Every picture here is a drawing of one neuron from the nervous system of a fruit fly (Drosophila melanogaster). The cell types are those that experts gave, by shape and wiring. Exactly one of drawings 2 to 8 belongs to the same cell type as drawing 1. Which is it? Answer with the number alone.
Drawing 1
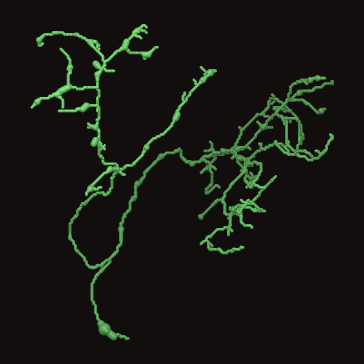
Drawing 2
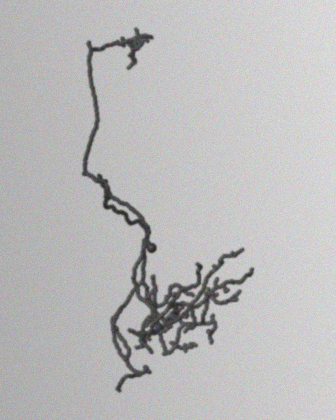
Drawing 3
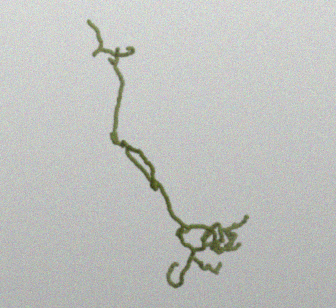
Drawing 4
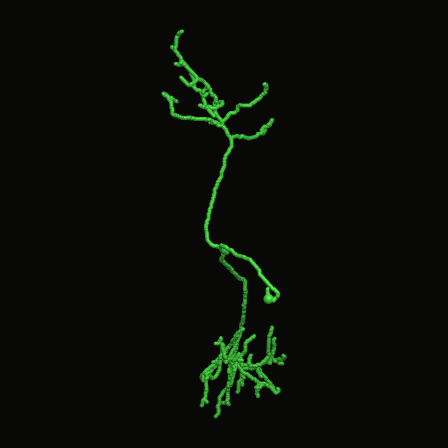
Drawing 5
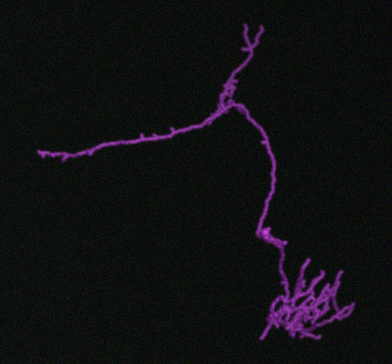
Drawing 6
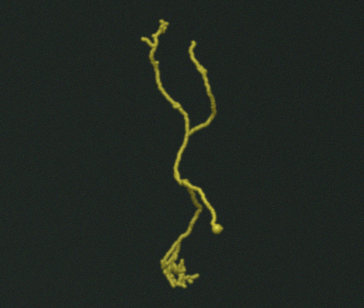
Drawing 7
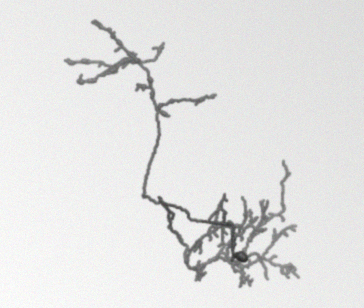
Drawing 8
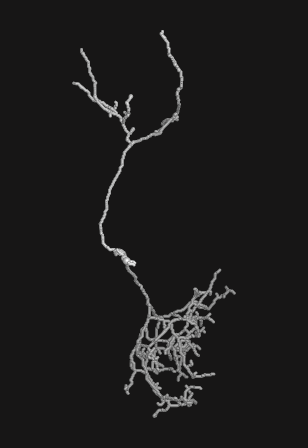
7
